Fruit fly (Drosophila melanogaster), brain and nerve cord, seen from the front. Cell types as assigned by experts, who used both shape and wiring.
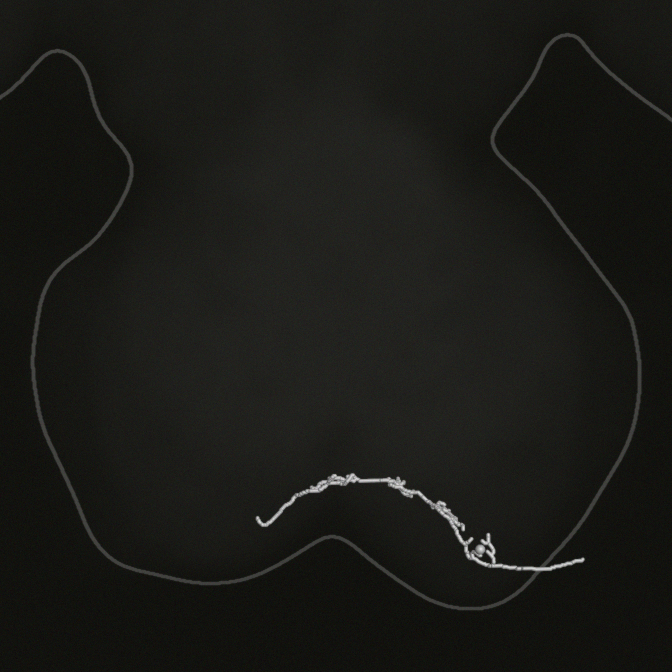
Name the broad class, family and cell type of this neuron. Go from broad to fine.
sensory neuron entering the nerve cord; class gustatory; LgLG5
